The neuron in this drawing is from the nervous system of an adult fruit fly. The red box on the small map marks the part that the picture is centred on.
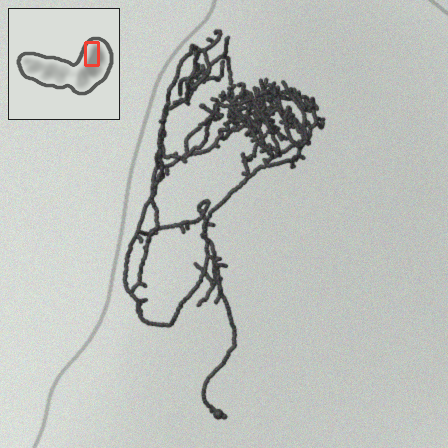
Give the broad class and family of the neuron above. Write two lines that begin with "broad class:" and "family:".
broad class: optic-lobe intrinsic neuron
family: LOLP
